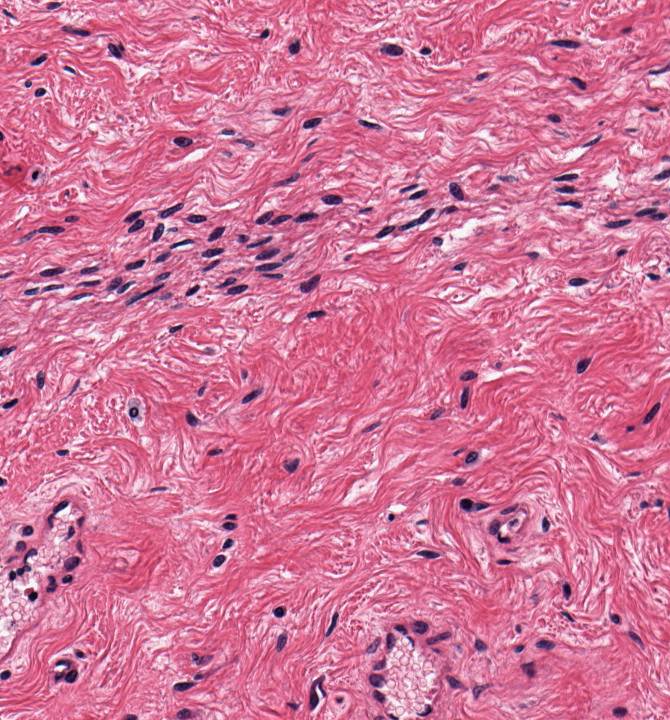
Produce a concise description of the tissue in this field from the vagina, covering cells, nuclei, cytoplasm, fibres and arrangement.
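Here the collagen bundles are wavy and curled rather than straight. Sparse spindle cells lie scattered between them, each with a slender, elongated, dark nucleus. The cytoplasm of these spindle cells cannot be told apart from the surrounding pink collagen.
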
